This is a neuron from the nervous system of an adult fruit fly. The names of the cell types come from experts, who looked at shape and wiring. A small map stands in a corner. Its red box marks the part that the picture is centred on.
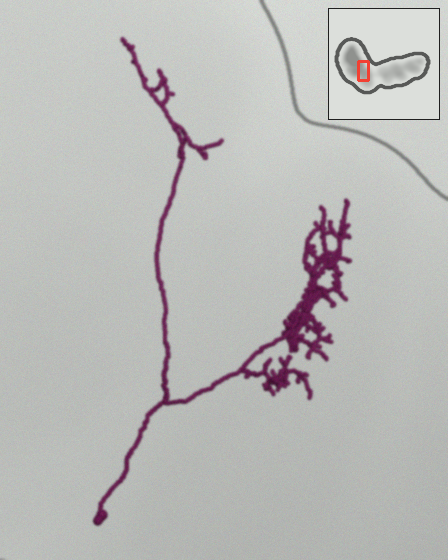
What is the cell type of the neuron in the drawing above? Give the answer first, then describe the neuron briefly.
Its cell type is LoVP1. It is a visual projection neuron. Its cell body lies at the lower left of the picture. The picture shows dozens of branch ends.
